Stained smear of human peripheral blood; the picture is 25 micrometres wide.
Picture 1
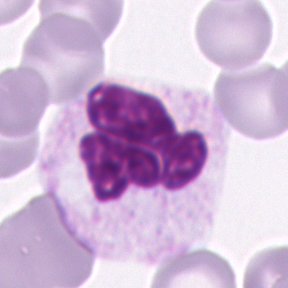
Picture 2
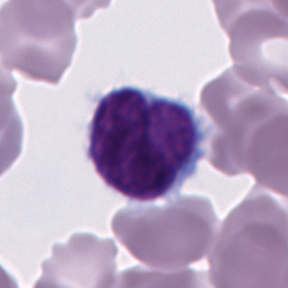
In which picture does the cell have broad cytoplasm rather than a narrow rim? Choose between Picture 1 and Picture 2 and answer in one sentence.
There is broad cytoplasm around the nucleus of the cell in picture 1.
